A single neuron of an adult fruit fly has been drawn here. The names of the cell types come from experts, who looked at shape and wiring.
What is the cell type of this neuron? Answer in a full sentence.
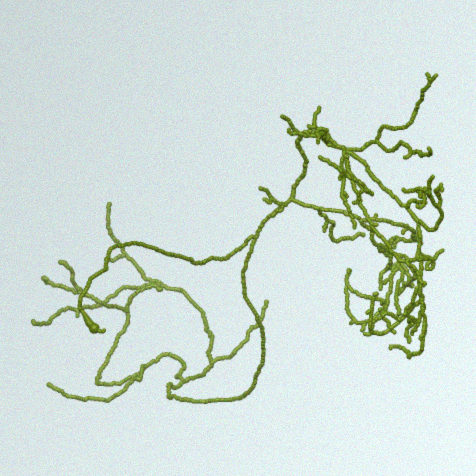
The cell type is AVLP709m.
